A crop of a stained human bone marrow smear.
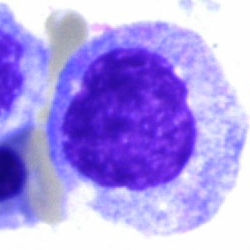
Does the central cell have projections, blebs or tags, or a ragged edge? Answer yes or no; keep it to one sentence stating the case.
Yes, ragged or frayed parts, or projections, blebs or tags, are present on the cell's outline.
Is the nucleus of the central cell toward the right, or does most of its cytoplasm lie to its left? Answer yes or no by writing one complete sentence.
No, the cell holds its nucleus toward the left.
